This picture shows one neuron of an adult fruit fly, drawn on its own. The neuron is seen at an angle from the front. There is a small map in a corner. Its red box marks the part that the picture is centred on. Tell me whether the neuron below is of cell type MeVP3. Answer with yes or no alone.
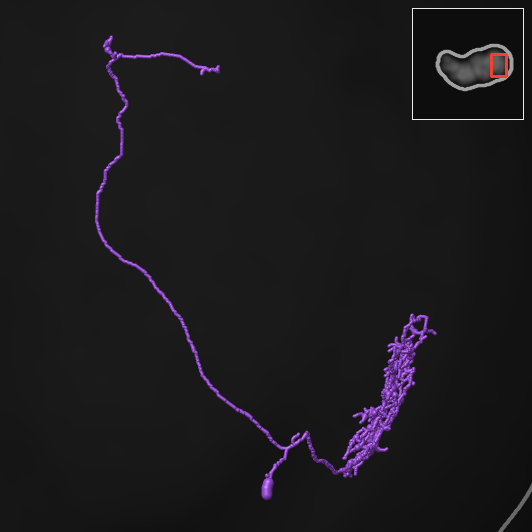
yes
